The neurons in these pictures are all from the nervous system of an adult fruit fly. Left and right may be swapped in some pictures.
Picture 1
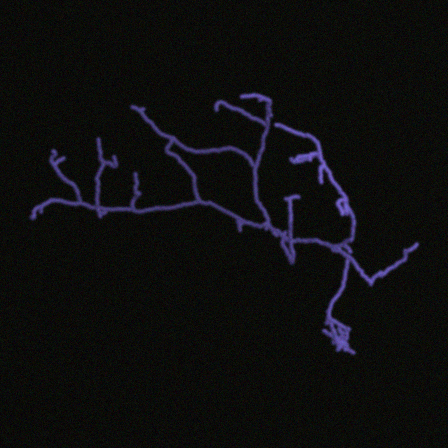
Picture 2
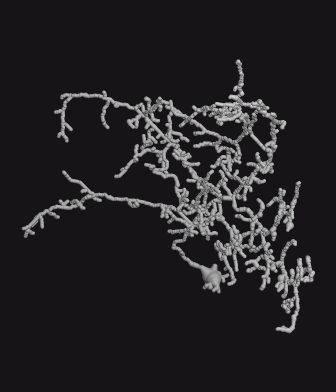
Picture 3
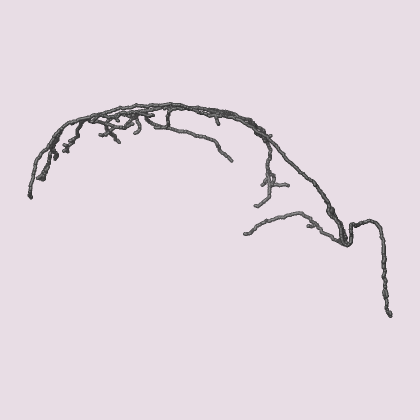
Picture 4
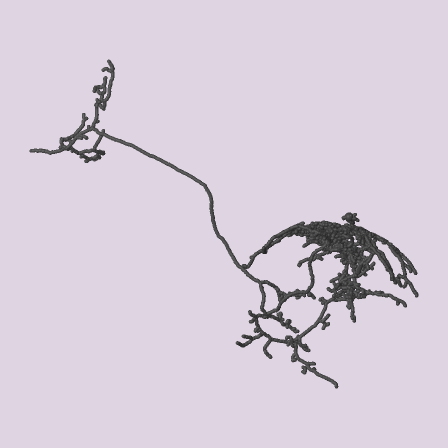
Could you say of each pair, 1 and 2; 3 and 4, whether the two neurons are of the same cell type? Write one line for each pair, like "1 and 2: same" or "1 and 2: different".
1 and 2: different
3 and 4: different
